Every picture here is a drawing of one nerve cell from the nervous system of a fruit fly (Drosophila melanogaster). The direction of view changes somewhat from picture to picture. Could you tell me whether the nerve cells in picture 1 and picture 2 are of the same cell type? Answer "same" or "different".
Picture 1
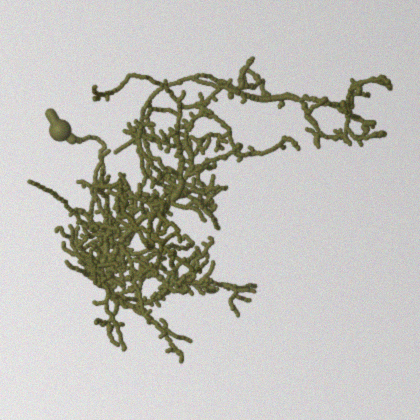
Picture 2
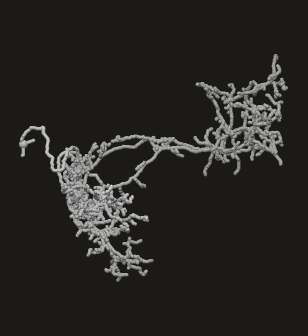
different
